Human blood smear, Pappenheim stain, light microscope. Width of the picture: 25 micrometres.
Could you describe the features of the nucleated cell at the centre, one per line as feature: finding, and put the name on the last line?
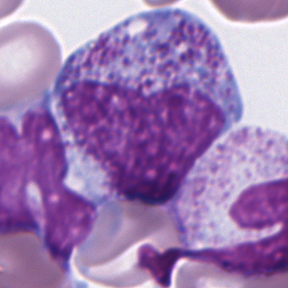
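Nucleus: in the lower half of the cell
Cytoplasm: pale blue, mainly above the nucleus
Granules: many, purple, crowding the cytoplasm
Clear patch: small, pale, near the top edge of the cytoplasm
Name: promyelocyte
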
